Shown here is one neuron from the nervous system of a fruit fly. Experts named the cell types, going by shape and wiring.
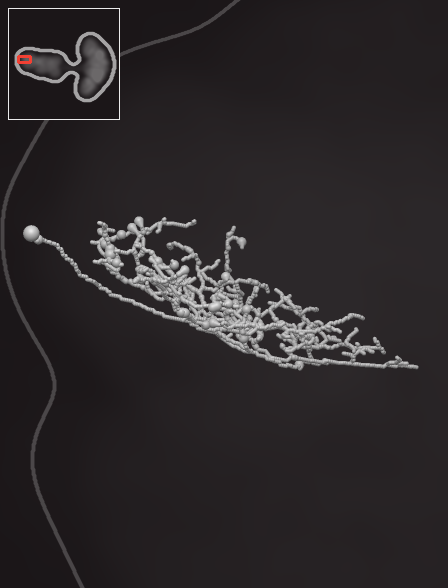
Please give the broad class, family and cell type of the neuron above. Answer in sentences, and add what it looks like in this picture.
It is a nerve-cord intrinsic neuron. The family is hemilineage 01B. Its cell type is IN01B065. It is in the nerve cord and does not reach the brain. Its cell body lies on the left of the picture. The picture shows dozens of branch ends.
